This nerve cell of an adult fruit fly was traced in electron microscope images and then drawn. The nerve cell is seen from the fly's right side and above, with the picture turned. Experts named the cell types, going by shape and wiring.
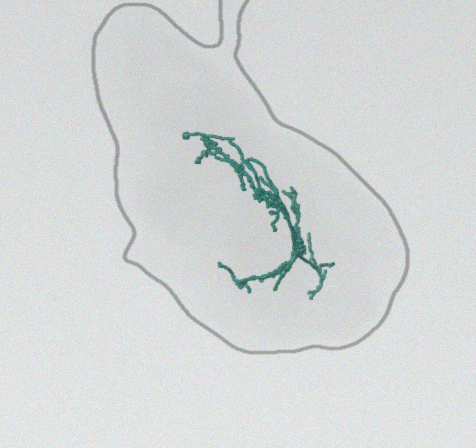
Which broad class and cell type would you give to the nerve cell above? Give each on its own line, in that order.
central-brain intrinsic neuron
ATL041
